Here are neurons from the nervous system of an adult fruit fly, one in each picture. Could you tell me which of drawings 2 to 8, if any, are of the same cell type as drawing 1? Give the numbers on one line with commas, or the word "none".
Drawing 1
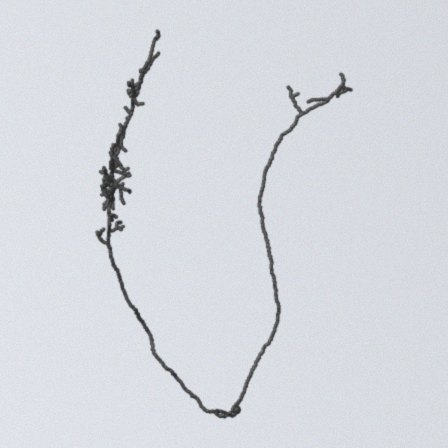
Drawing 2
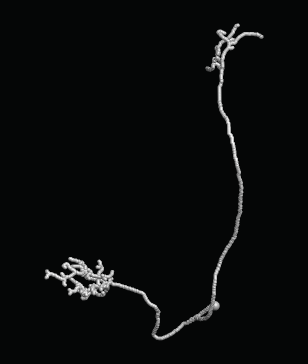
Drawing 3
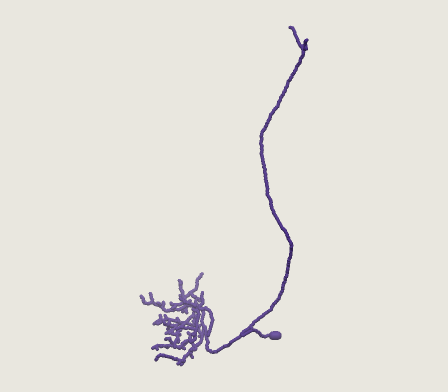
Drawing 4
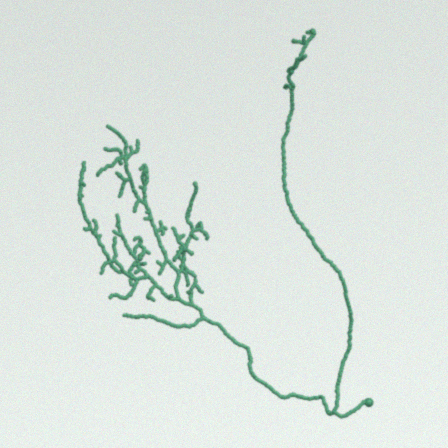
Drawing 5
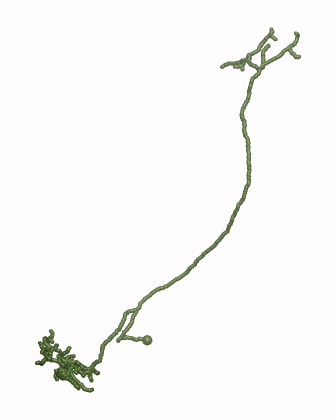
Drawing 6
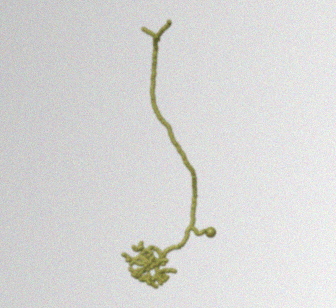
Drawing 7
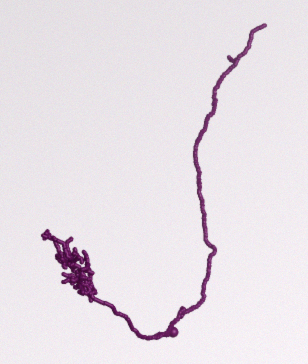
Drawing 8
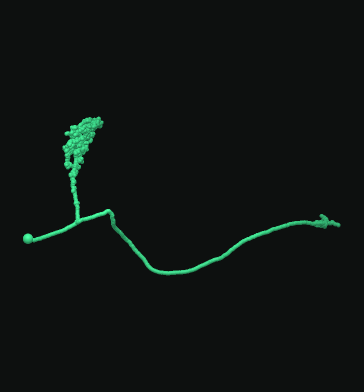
3, 4, 6, 7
